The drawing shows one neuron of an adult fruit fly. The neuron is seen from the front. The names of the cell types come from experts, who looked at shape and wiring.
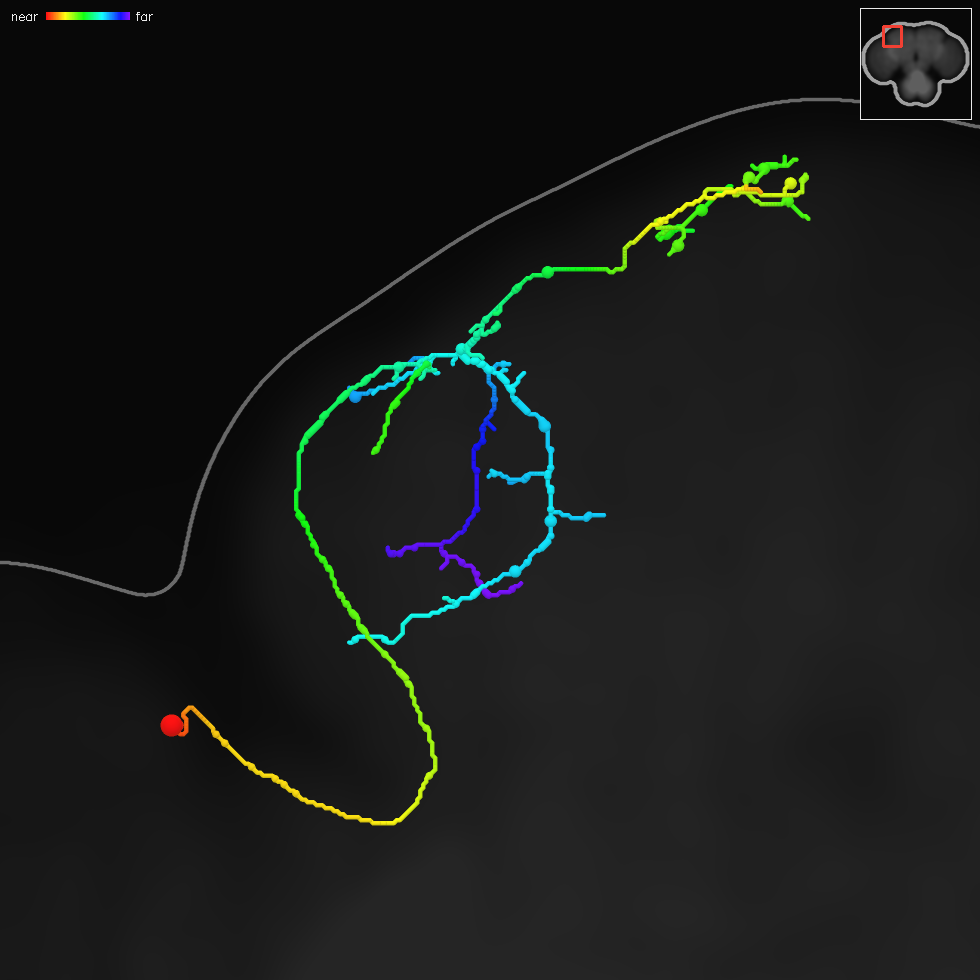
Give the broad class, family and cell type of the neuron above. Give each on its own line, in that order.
central-brain intrinsic neuron
hemilineage VPNl&d1_dorsal
LHAV5a2_a1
